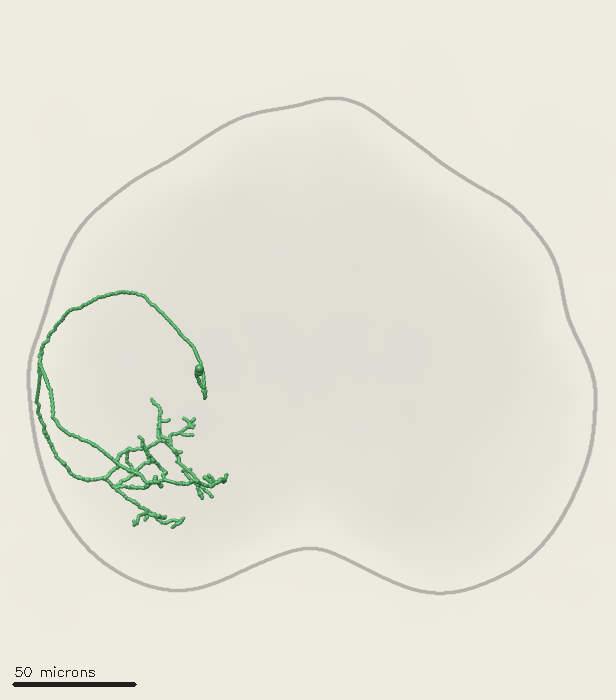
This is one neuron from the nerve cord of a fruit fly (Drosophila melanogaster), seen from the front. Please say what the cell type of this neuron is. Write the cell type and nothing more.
IN08A041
